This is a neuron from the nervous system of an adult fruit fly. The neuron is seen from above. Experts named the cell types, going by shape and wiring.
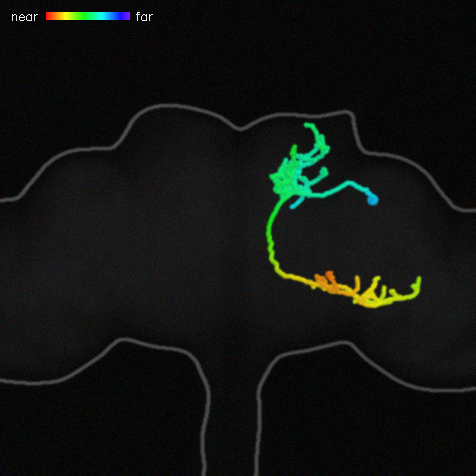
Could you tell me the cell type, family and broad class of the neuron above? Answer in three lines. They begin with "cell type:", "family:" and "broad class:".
cell type: VP1m+VP2_lvPN1
family: hemilineage ALlv1
broad class: central-brain intrinsic neuron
